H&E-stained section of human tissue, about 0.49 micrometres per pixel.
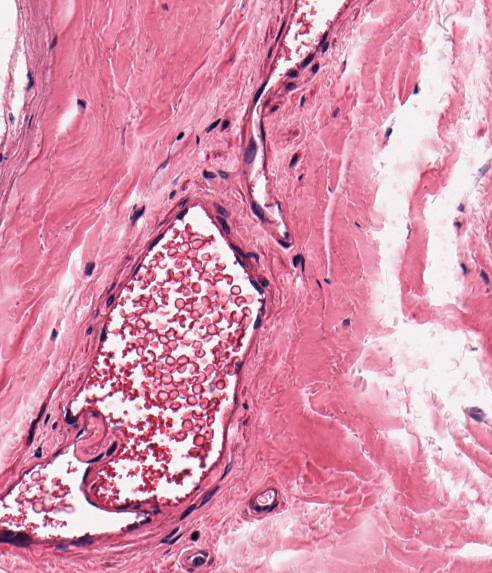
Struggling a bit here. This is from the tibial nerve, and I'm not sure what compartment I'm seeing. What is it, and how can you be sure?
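Part shown: epineurium. Tissue: dense pink fibrous tissue with few nuclei makes up most of the field.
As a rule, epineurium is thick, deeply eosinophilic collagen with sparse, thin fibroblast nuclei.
Nuclei: the scattered ones are dark and spindle-shaped.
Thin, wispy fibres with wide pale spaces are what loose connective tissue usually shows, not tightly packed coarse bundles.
Vessel: a large thin-walled one lies in the lower left half, its lumen filled with many red blood cells.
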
